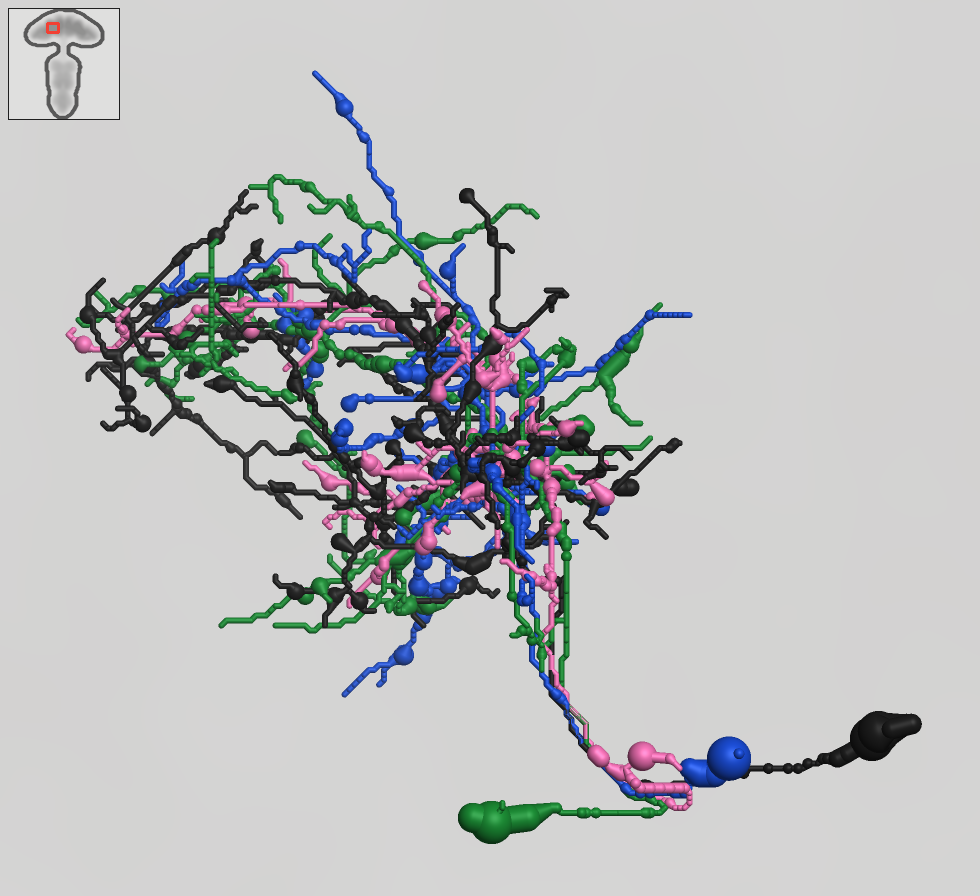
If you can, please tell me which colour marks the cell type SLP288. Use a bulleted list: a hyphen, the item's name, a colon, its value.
- colour: green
